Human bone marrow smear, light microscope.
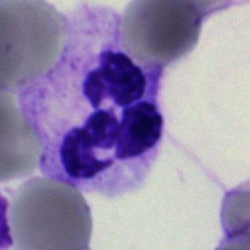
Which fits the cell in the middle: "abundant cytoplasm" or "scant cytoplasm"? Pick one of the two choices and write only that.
Abundant cytoplasm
